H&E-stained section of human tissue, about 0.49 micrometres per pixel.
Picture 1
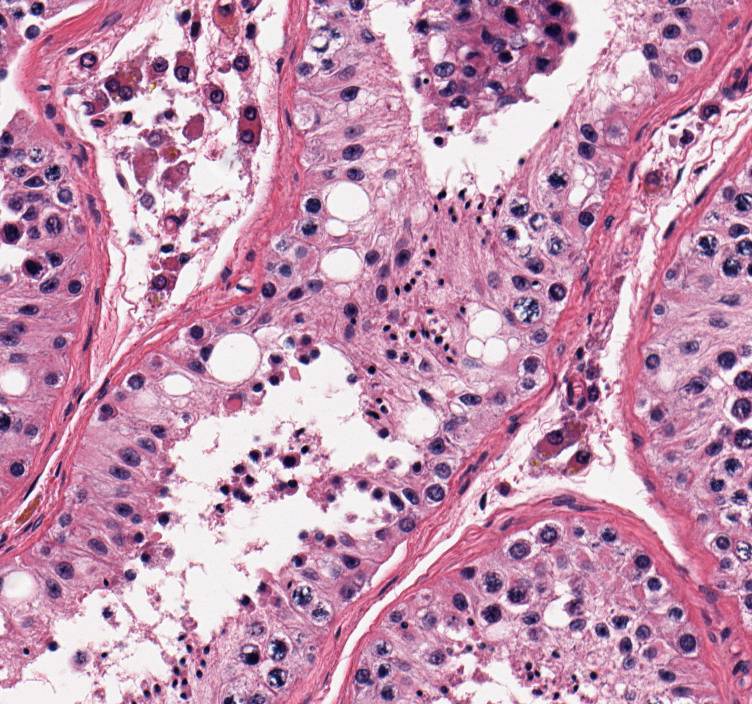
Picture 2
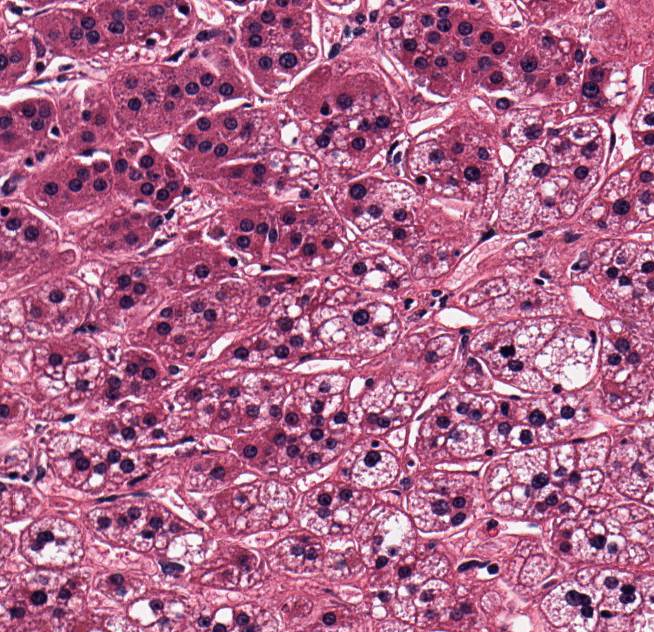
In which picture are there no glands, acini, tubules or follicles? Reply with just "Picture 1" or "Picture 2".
Picture 2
